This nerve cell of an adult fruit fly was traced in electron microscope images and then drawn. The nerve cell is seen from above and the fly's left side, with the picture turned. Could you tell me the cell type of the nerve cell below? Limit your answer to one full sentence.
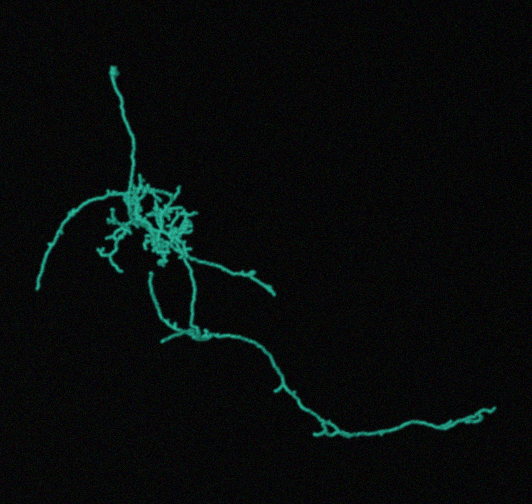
It is VES031 that names the cell type of this nerve cell.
